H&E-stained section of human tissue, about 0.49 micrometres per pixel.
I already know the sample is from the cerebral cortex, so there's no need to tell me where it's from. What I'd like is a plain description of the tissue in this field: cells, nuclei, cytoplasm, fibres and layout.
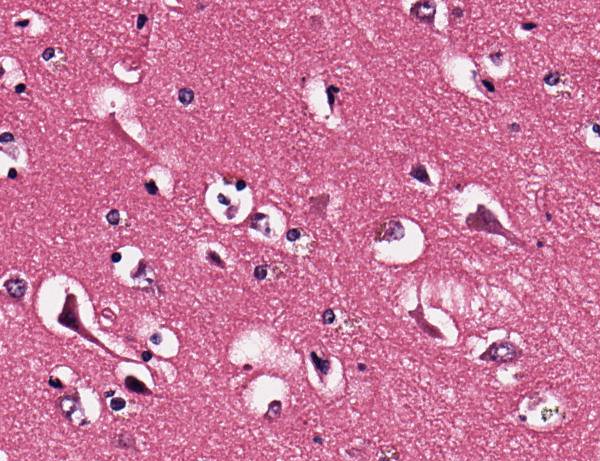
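The field consists of a uniform pink, finely granular fibrillary matrix in which cells are scattered singly. Epithelium, glands and fat are absent throughout. Small round, dark nuclei with little visible cytoplasm lie through the matrix, some beside the larger cells. Most cells sit within clear, empty halos that separate them from the matrix.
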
